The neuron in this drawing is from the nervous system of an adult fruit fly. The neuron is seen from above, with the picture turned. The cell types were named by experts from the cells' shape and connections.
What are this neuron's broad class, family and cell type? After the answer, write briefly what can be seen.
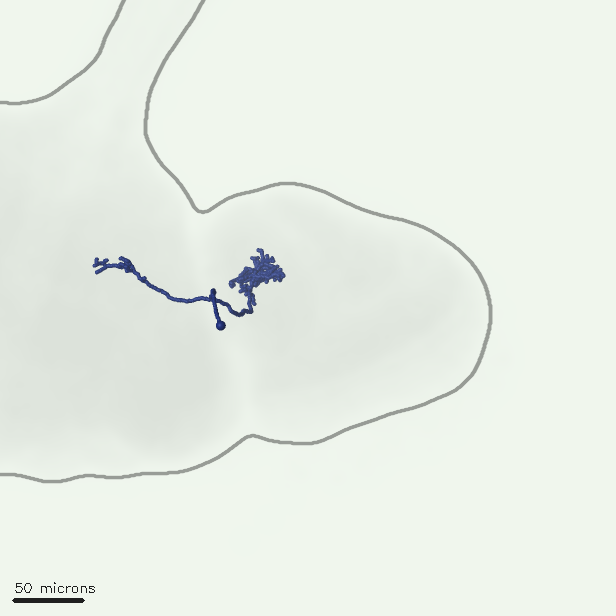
This is a visual projection neuron. Its family is hemilineage VPNd1. Its cell type is LC22. It is in the brain and does not reach the nerve cord. By the scale bar it is about 140 microns wide in this view.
